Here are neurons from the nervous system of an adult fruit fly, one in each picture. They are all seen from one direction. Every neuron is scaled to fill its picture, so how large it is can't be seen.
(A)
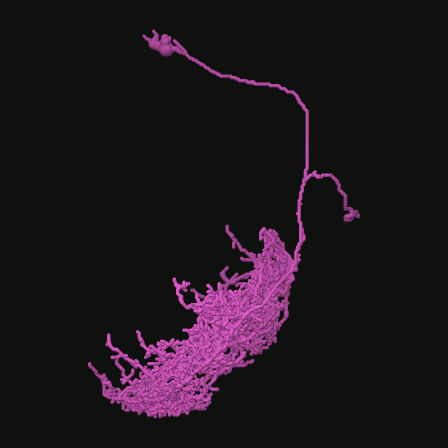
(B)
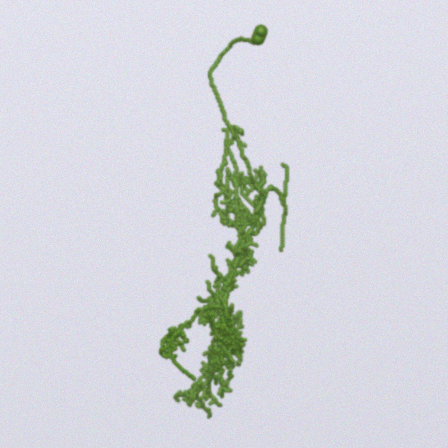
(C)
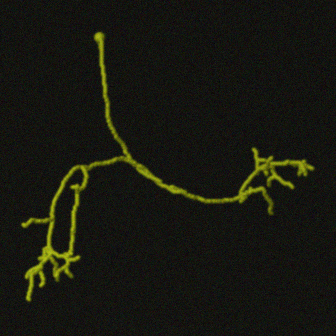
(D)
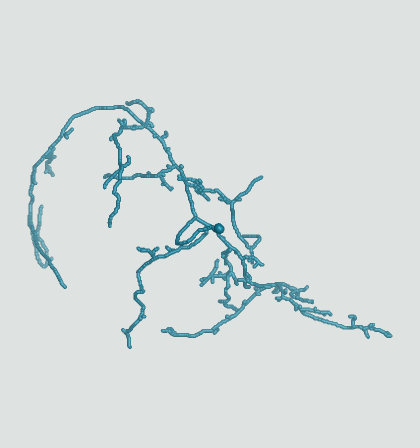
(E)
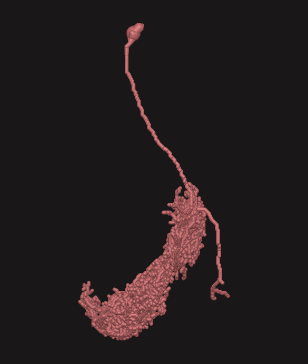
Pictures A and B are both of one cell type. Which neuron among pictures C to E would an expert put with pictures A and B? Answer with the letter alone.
E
